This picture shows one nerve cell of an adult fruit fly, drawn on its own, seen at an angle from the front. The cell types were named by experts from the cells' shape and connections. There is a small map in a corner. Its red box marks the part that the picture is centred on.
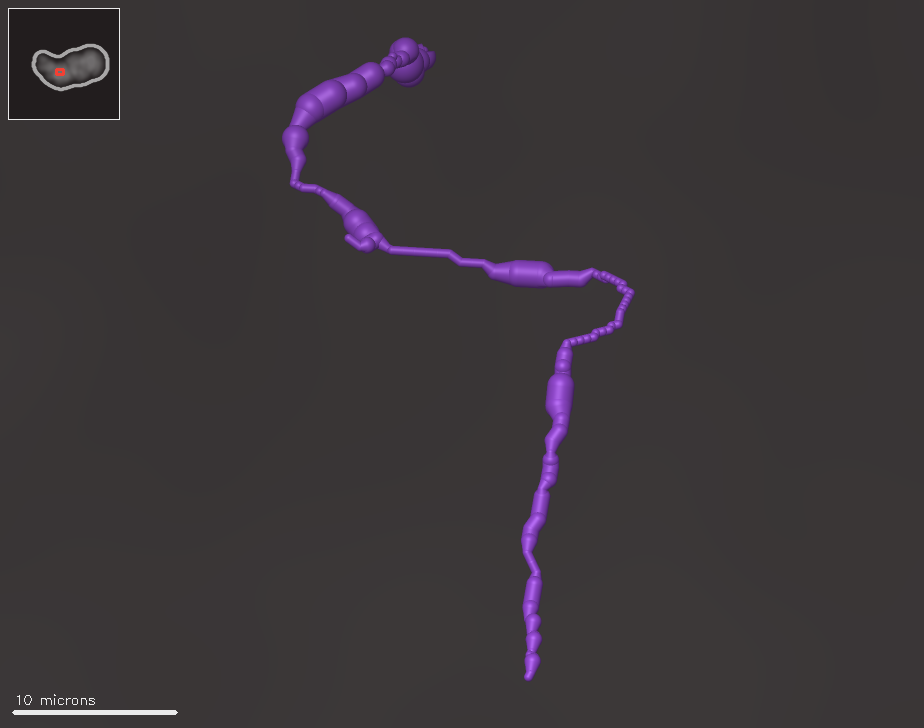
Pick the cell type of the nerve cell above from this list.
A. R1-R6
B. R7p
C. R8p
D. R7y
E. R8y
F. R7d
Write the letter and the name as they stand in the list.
C. R8p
